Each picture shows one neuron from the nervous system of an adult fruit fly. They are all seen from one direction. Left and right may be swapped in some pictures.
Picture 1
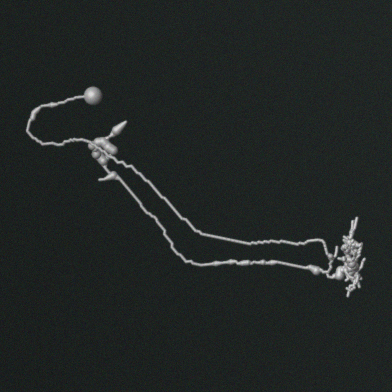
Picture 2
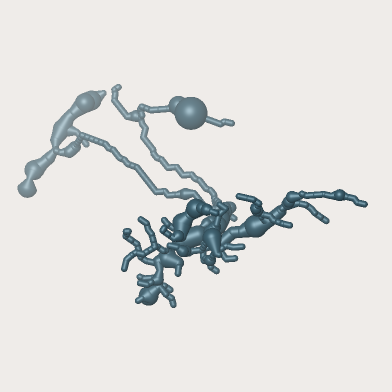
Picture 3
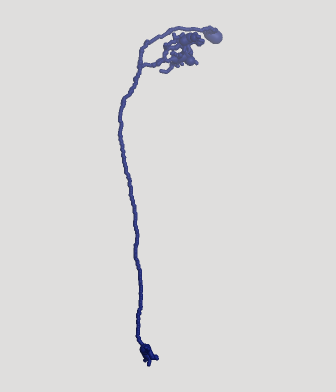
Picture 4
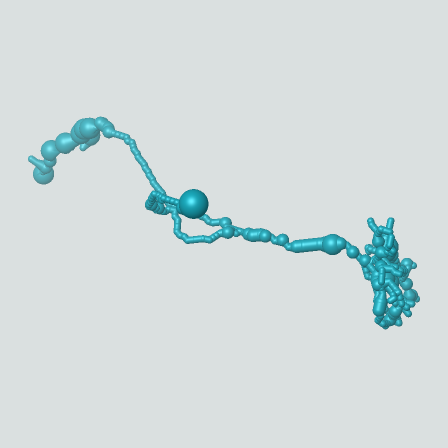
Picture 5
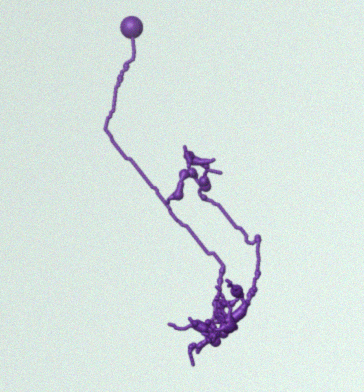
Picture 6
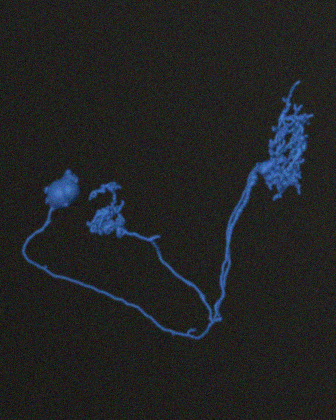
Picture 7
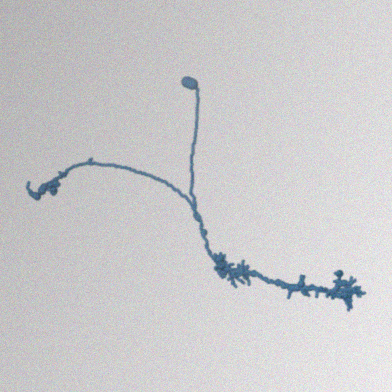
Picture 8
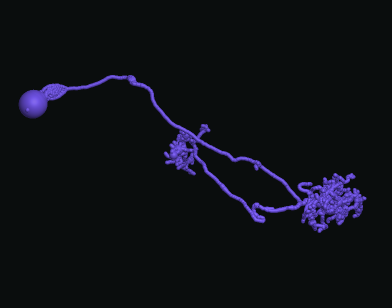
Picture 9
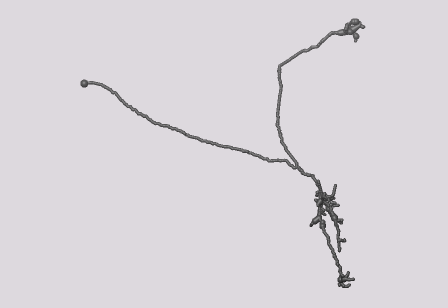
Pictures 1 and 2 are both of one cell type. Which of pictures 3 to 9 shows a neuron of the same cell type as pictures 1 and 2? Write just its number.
6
